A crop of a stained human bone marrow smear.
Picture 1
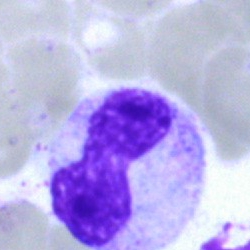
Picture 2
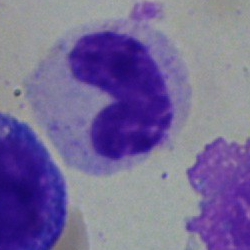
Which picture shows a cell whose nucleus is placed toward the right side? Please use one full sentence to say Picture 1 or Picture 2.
In picture 2, the nucleus of the cell lies toward the right.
